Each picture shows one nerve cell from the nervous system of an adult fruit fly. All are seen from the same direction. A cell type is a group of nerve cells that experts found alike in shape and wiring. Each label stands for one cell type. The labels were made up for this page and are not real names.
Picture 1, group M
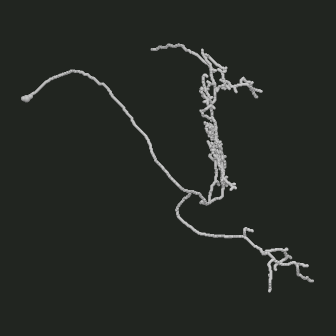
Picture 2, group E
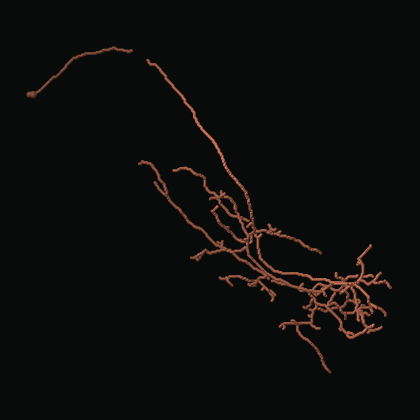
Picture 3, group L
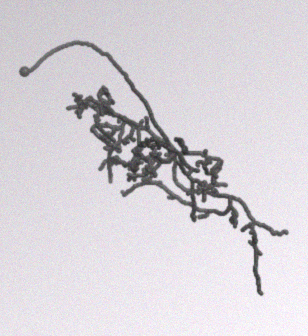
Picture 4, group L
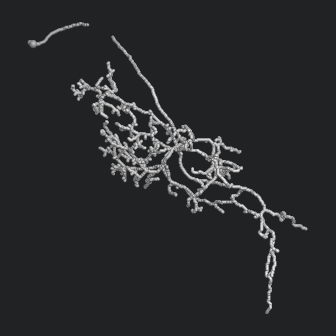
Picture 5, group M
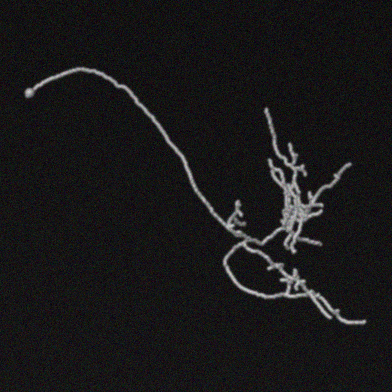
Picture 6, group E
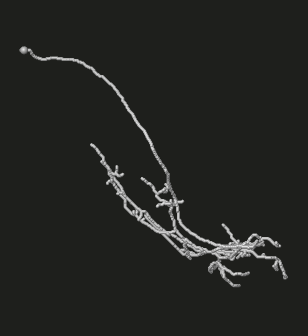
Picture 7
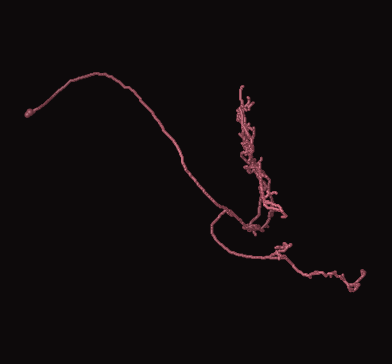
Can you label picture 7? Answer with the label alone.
group M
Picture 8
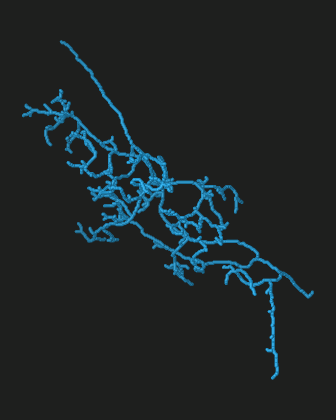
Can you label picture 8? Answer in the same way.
group L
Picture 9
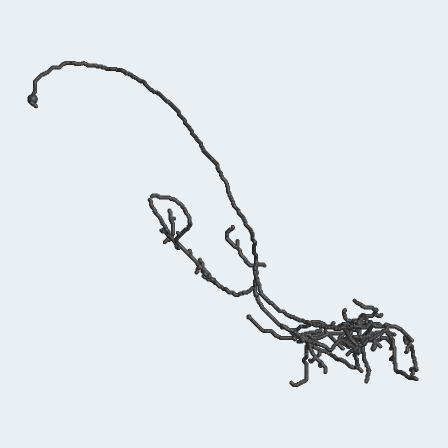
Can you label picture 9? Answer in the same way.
group E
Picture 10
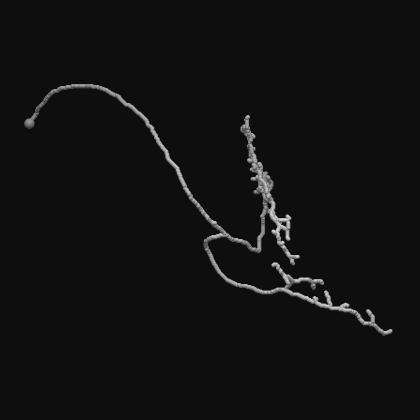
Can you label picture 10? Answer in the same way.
group M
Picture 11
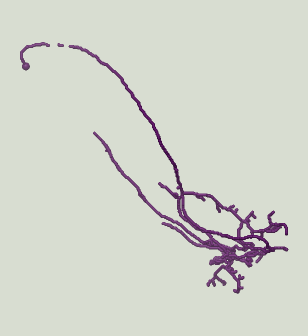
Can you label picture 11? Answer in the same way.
group E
